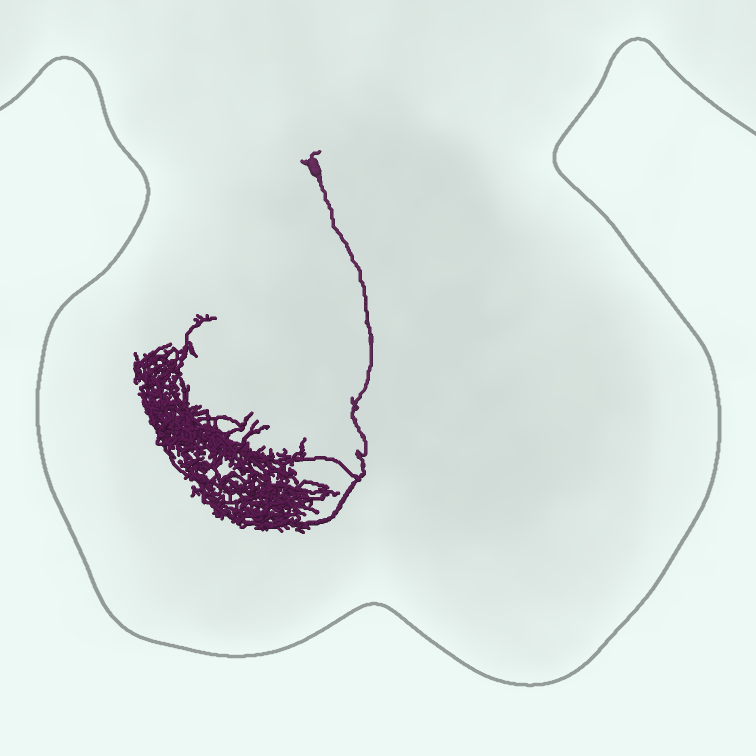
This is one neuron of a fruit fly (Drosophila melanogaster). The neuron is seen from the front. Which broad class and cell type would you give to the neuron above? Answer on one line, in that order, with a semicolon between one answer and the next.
nerve-cord intrinsic neuron; INXXX044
